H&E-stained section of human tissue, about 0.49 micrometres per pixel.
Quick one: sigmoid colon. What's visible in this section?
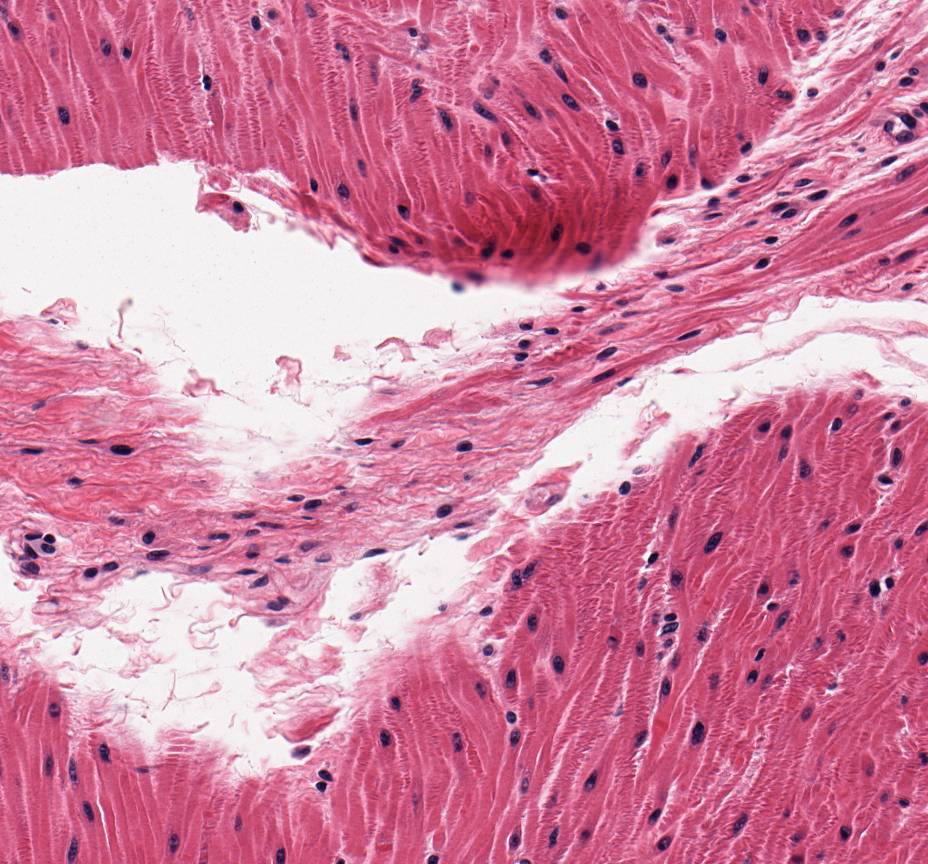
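Muscle occupies the top and bottom of the field. Between them, a band of looser tissue crosses diagonally from lower left to upper right, composed of paler, wavy pink fibres with elongated dark nuclei. Fat cells are absent throughout the field.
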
